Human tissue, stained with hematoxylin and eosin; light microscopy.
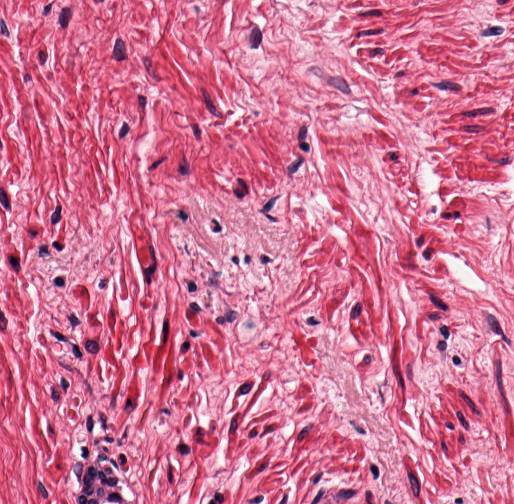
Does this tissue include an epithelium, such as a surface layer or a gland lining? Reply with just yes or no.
No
